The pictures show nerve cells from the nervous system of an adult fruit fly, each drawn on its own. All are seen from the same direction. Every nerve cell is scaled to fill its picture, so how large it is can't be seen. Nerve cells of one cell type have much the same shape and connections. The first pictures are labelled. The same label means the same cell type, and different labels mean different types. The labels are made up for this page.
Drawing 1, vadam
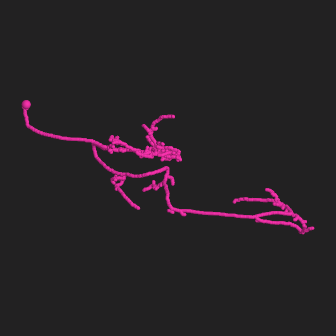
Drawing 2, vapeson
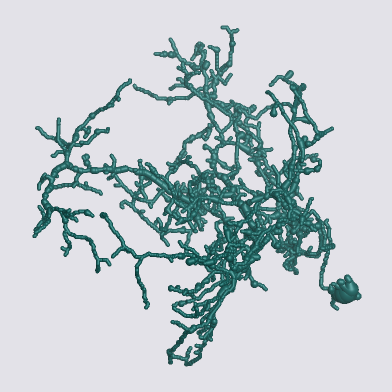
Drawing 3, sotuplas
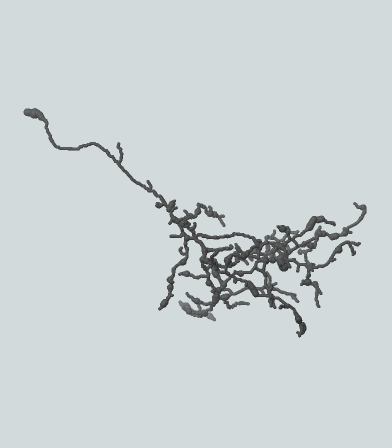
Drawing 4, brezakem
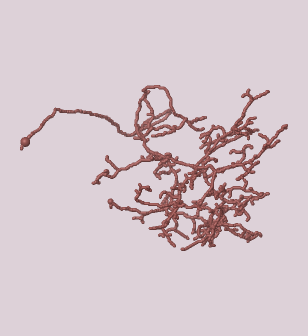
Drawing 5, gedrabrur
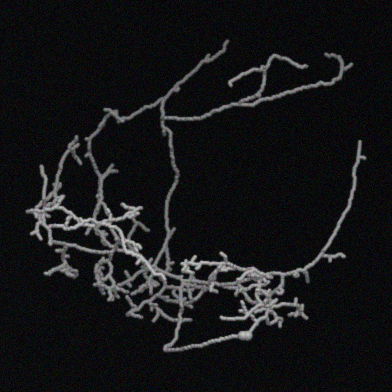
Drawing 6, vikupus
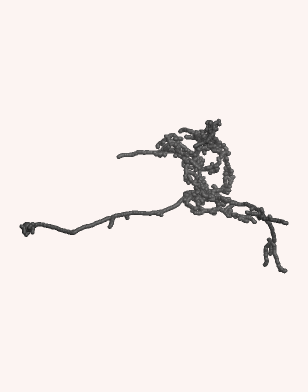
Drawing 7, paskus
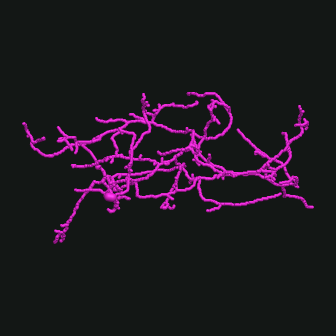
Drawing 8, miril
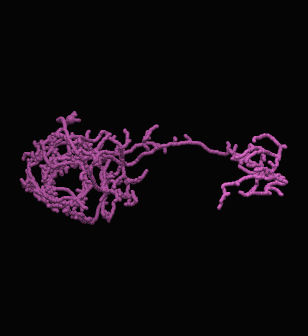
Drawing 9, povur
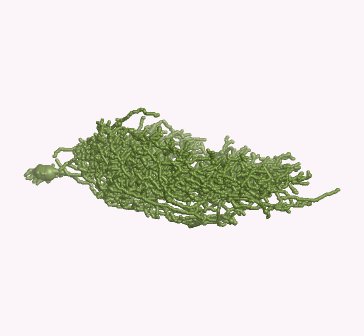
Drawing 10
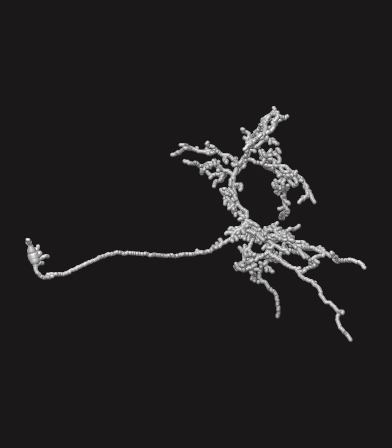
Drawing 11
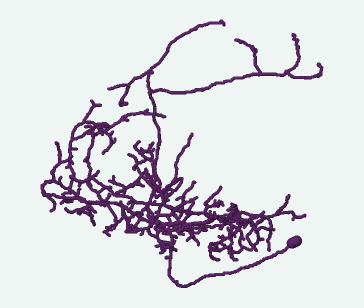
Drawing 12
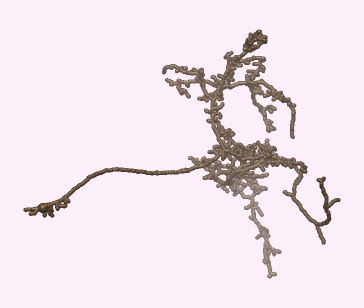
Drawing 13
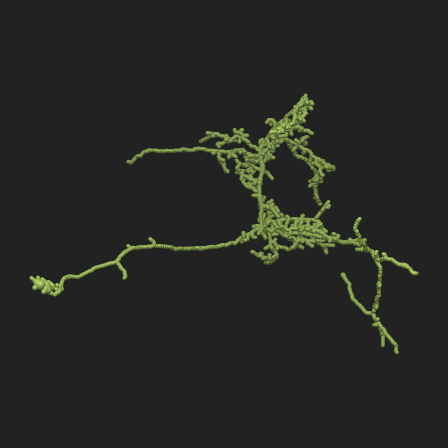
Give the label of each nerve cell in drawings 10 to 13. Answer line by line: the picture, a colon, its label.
10: vikupus
11: gedrabrur
12: vikupus
13: vikupus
